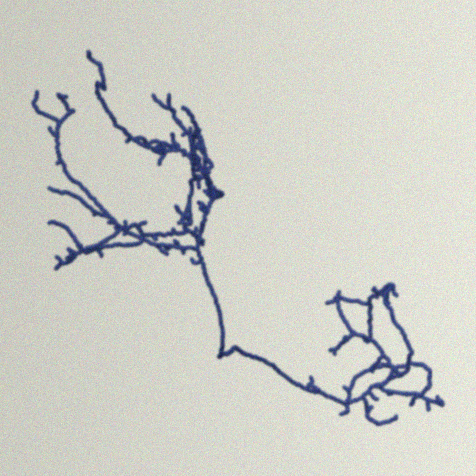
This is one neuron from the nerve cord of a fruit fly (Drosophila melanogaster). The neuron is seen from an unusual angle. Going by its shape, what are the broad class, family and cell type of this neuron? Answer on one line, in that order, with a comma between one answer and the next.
nerve-cord intrinsic neuron, hemilineage 17A, IN17A104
